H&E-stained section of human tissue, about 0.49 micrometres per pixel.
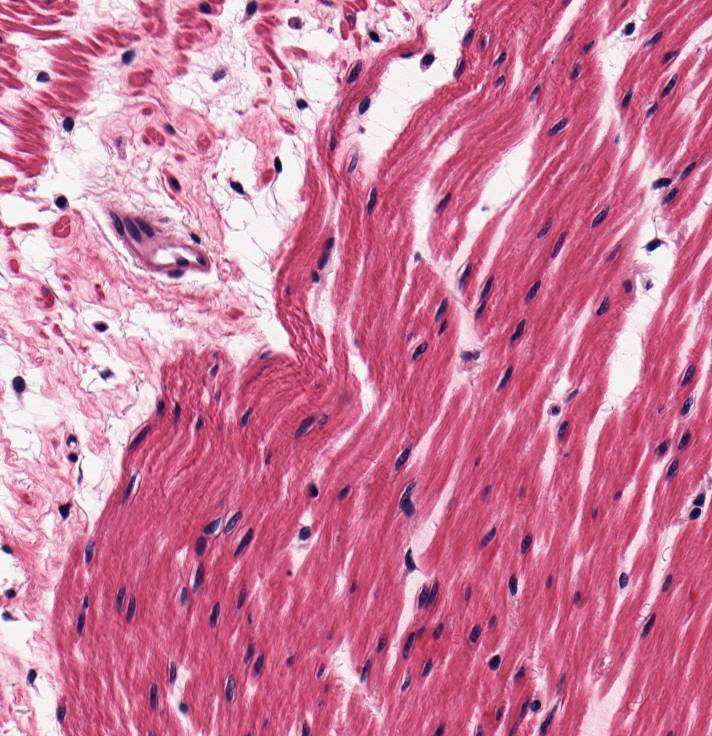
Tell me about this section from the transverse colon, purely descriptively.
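Muscle fibres run diagonally, lower left to upper right. Muscle nuclei elongated ovals, central within the fibres. Muscle cytoplasm deeply and evenly pink. Narrow pale clefts separate the fibres into long parallel strands.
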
